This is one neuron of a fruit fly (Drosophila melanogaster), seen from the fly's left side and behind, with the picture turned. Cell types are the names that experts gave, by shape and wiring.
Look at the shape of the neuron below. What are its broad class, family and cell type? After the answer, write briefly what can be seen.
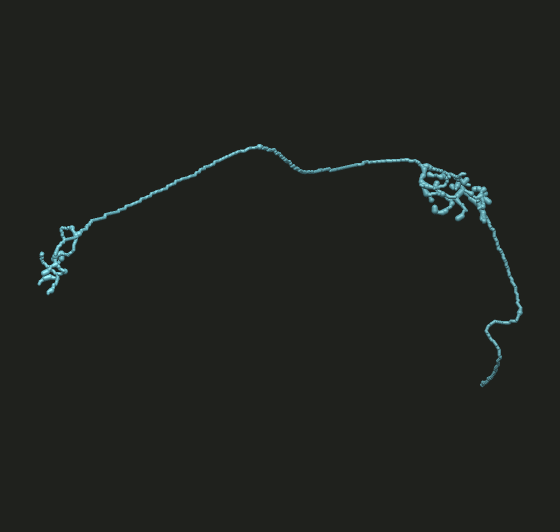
It is a sensory neuron entering the brain. The name of its family is class olfactory. Its cell type is ORN_DL2d. The drawing shows no cell body. As drawn here it is wider than it is tall.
